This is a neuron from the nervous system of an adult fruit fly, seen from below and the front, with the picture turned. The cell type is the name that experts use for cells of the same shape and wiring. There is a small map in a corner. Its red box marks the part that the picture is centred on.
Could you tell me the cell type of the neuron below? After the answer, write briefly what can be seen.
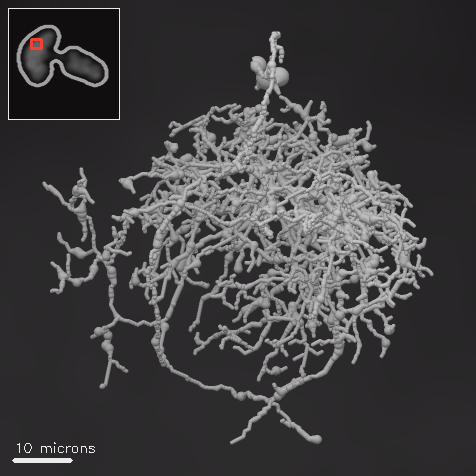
The cell type is LHAV4a2. It is a central-brain intrinsic neuron. It is in the brain and does not reach the nerve cord. From top to bottom in the picture it spans about 75 microns. More than a hundred branch ends can be seen.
